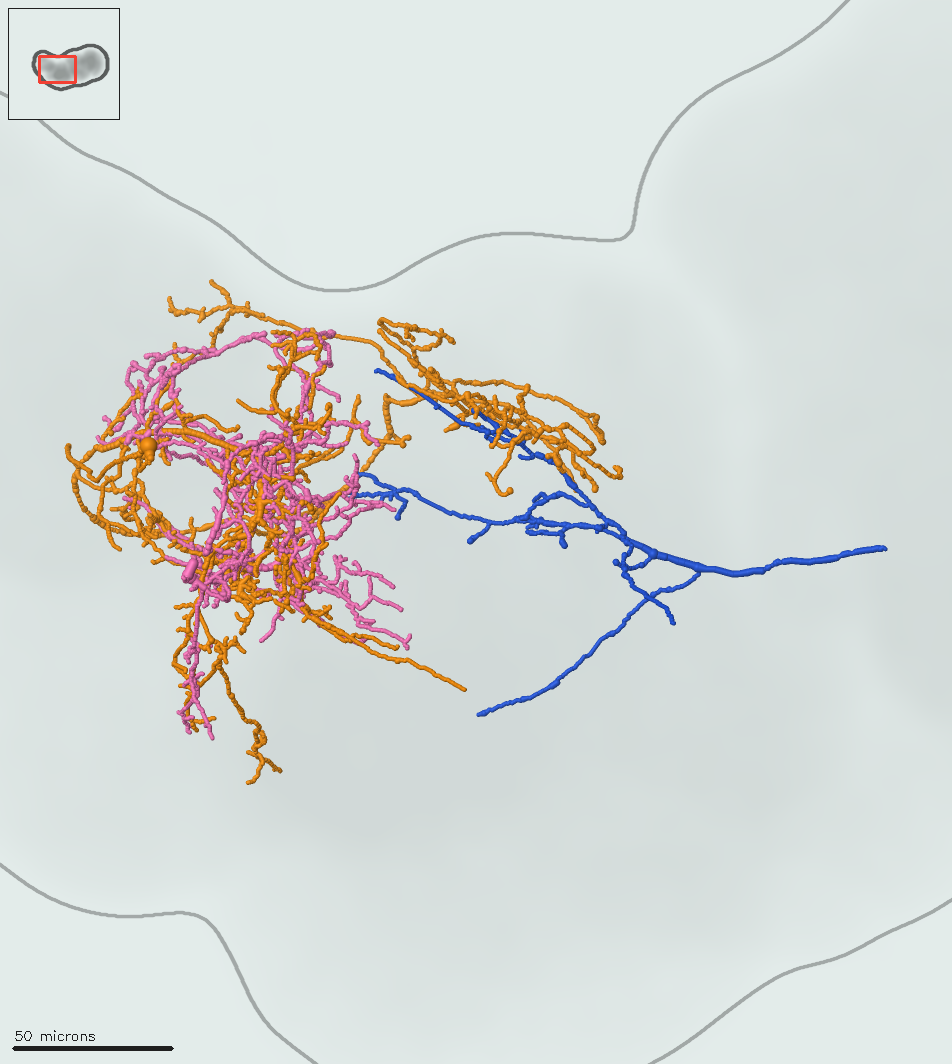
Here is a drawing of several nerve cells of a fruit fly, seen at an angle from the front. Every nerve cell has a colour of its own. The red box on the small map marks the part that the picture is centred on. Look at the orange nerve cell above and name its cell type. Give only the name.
IN19B031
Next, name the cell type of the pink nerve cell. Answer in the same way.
IN17A060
